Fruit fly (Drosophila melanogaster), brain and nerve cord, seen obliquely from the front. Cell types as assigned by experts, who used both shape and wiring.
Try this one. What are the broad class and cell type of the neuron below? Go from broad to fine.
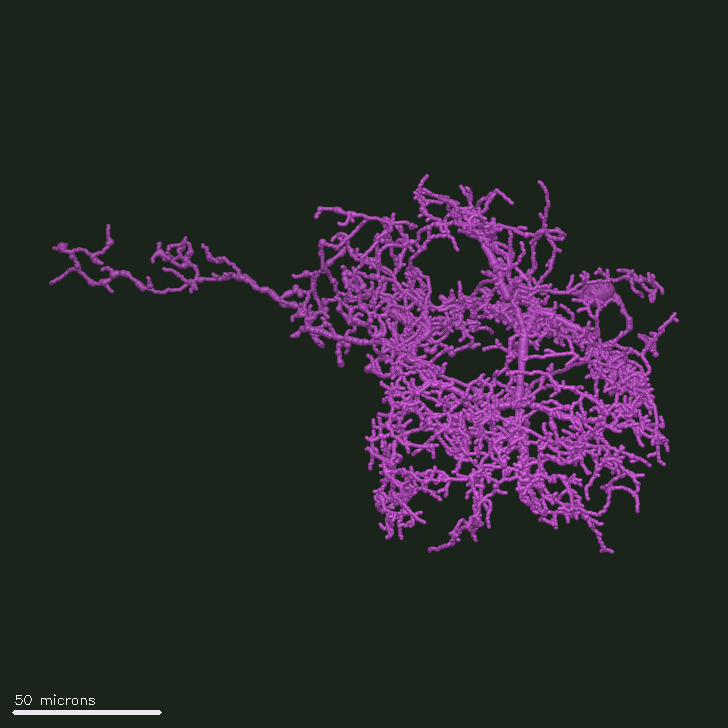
central-brain intrinsic neuron; AVLP498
